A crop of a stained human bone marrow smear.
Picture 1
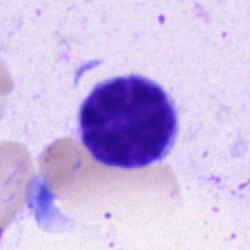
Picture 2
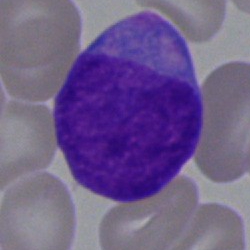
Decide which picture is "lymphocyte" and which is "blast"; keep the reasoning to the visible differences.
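Lymphocyte = picture 1; blast = picture 2. Chromatin differs most: dense, dark purple and coarsely clumped in the lymphocyte; finely and evenly dispersed in the blast, without coarse dark clumps.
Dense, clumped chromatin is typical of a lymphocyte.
Lymphocyte outline round, smooth, no surface projections; blast outline a slightly angular oval, taller than wide. Cytoplasm sparse in both: almost none visible around the lymphocyte nucleus, scant relative to the nucleus in the blast.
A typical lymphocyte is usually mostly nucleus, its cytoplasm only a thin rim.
Granules absent in both; blast cytoplasm also free of vacuoles.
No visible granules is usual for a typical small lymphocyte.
No nucleoli seen in the lymphocyte. Red cells crowd closely around the blast on all sides.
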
